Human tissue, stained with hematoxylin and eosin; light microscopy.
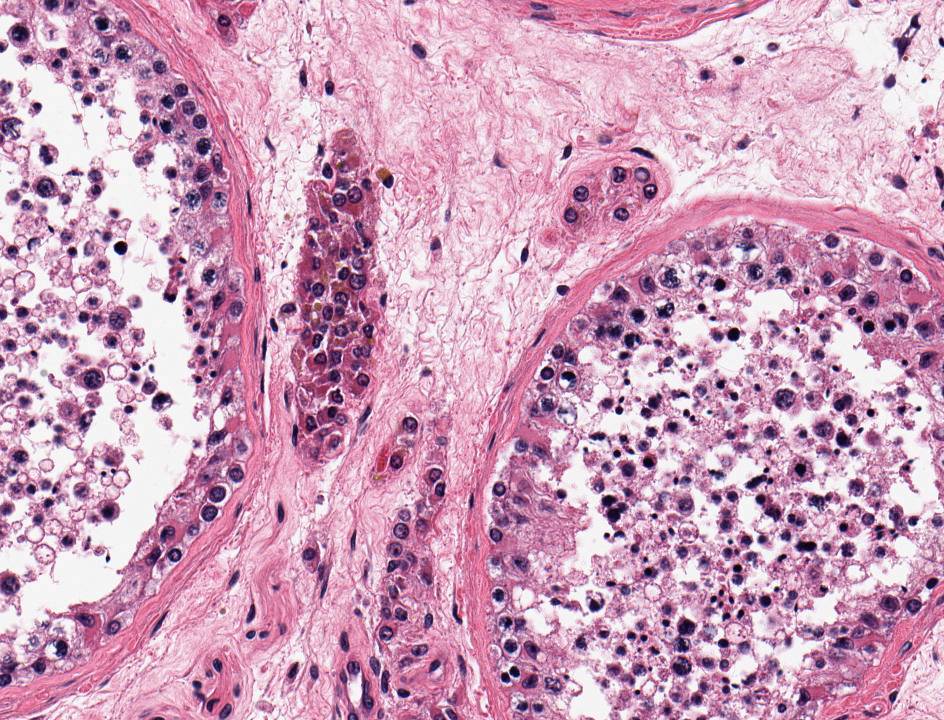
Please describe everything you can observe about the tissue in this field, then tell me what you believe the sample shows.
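Two rounded tubules fill the left and right sides, parted by a central stromal band. Cells lining the tubule walls have round nuclei and pale to pink cytoplasm. Between the tubules lies an elongated cluster of pink cells with scattered yellow-brown pigment granules. This is testis.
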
